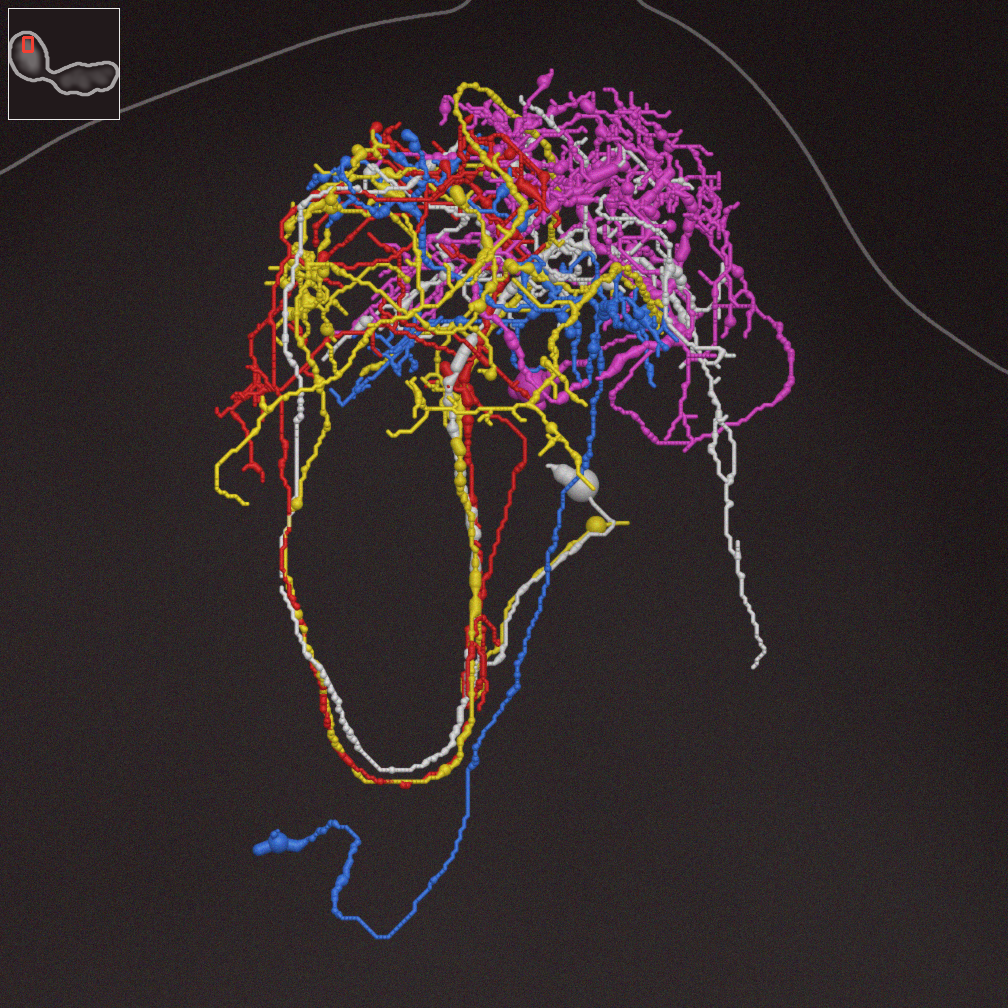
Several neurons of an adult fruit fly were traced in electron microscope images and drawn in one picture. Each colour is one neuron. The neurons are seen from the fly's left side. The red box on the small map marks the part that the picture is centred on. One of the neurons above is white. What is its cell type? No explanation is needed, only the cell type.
SLP028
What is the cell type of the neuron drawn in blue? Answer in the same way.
SLP142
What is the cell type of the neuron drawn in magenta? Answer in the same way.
SLP252_b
